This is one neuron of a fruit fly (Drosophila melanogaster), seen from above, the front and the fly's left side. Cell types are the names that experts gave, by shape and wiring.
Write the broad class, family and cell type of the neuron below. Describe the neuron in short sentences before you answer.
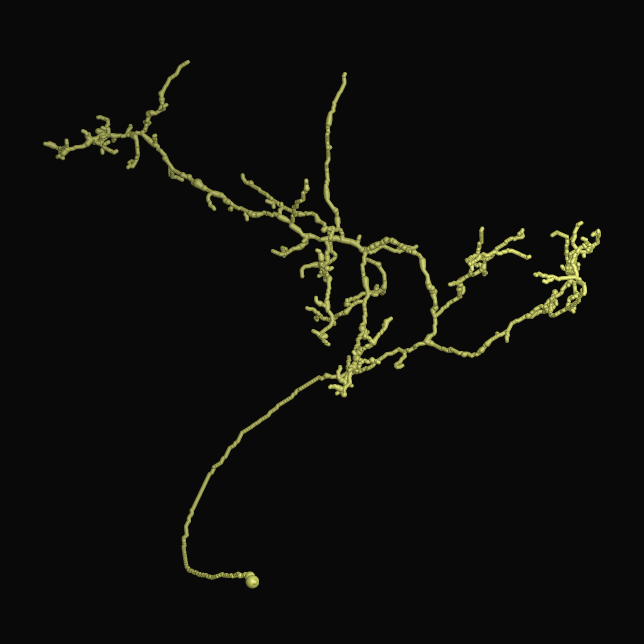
Its cell body lies at the bottom of the picture. The picture shows dozens of branch ends. It is a central-brain intrinsic neuron. Its family is hemilineage MD3. It is of cell type AMMC021.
